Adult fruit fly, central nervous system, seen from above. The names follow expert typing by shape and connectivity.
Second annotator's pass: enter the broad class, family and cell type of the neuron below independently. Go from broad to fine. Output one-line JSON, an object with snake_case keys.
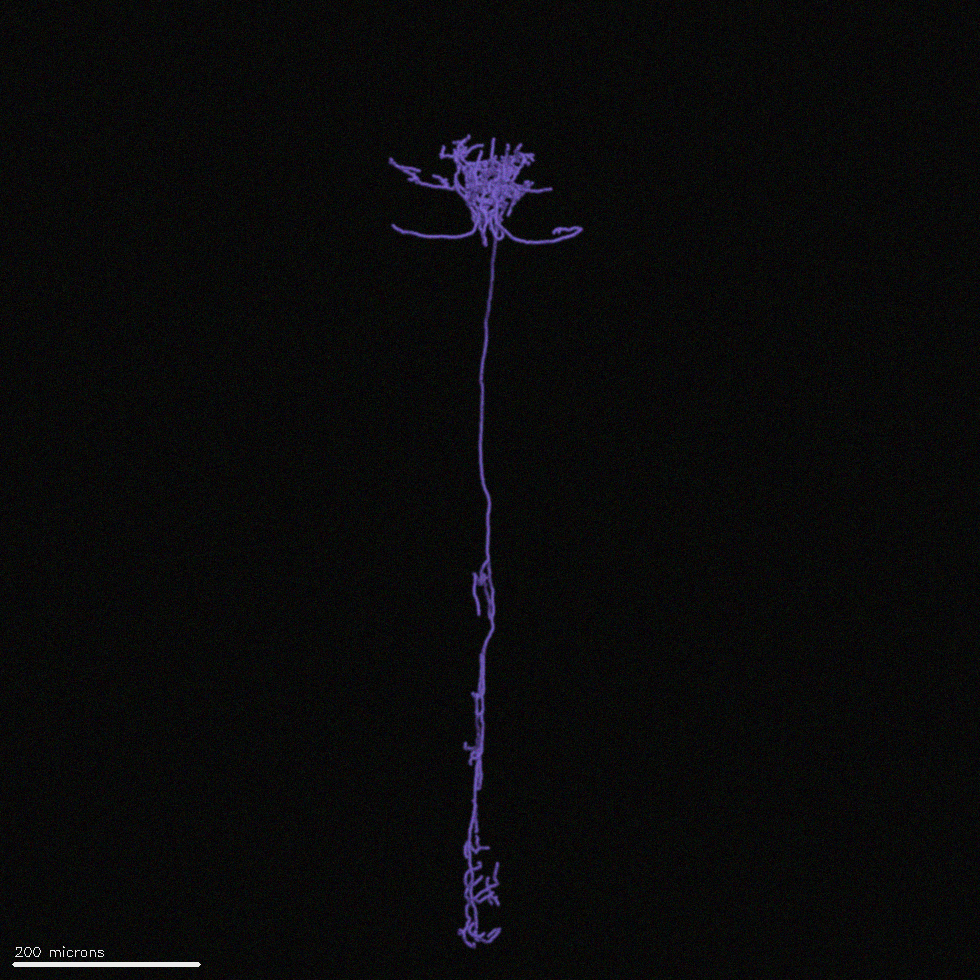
{"broad_class": "descending neuron", "family": "DNg", "cell_type": "DNg33"}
